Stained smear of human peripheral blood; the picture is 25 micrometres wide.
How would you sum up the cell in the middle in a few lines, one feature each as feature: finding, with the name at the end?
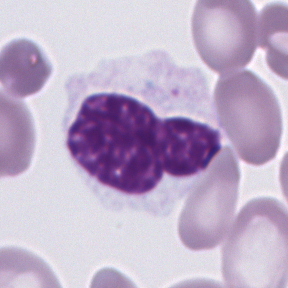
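Nucleus: pinched into two lobes, larger left, smaller right
Cytoplasm colour: very pale greyish-blue
Cytoplasmic contents: a few scattered fine purplish dots, not dense granules
Outline: irregular, slightly ruffled, not smoothly round
Name: segmented neutrophil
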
